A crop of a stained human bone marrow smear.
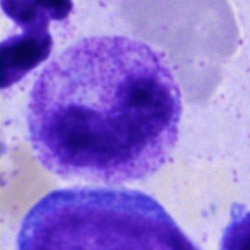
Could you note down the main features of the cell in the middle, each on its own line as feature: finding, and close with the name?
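Nucleus: kidney-shaped, indentation facing up
Position: mainly lower half of cell
Cytoplasm: abundant, pale lilac
Granules: fine, pinkish-purple, scattered throughout
Name: metamyelocyte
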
